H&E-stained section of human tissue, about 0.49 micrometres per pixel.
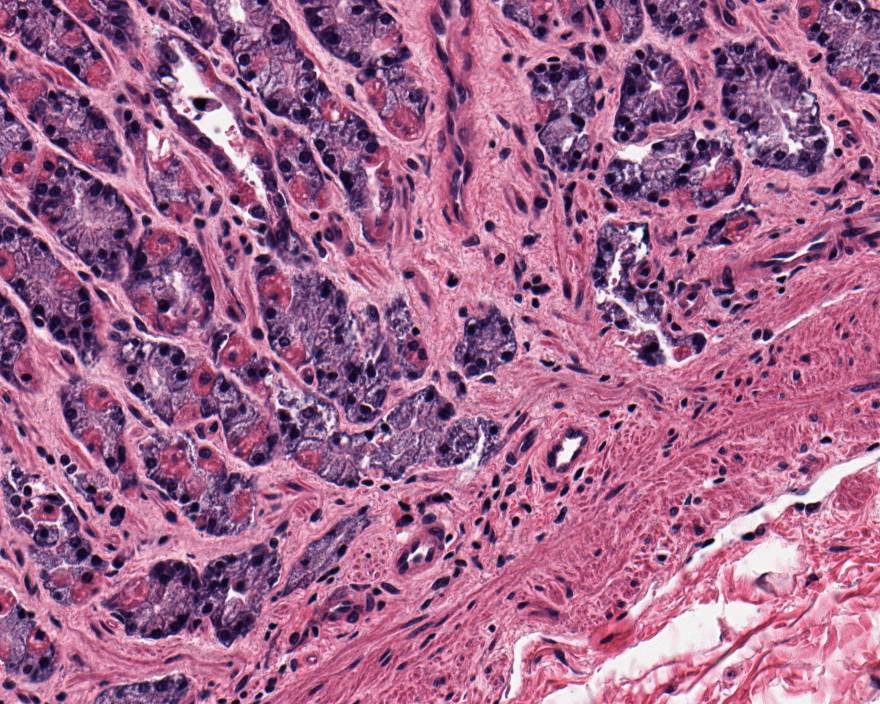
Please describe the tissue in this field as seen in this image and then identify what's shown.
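Closely packed glands, separated by thin pink stromal strands, fill the upper and left field. Parietal cells with bright pink cytoplasm and round central nuclei are scattered among the gland cells. Gland lumens are narrow and slit-like. A smooth muscle band with elongated nuclei runs diagonally from the lower middle towards the right edge. This is stomach.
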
